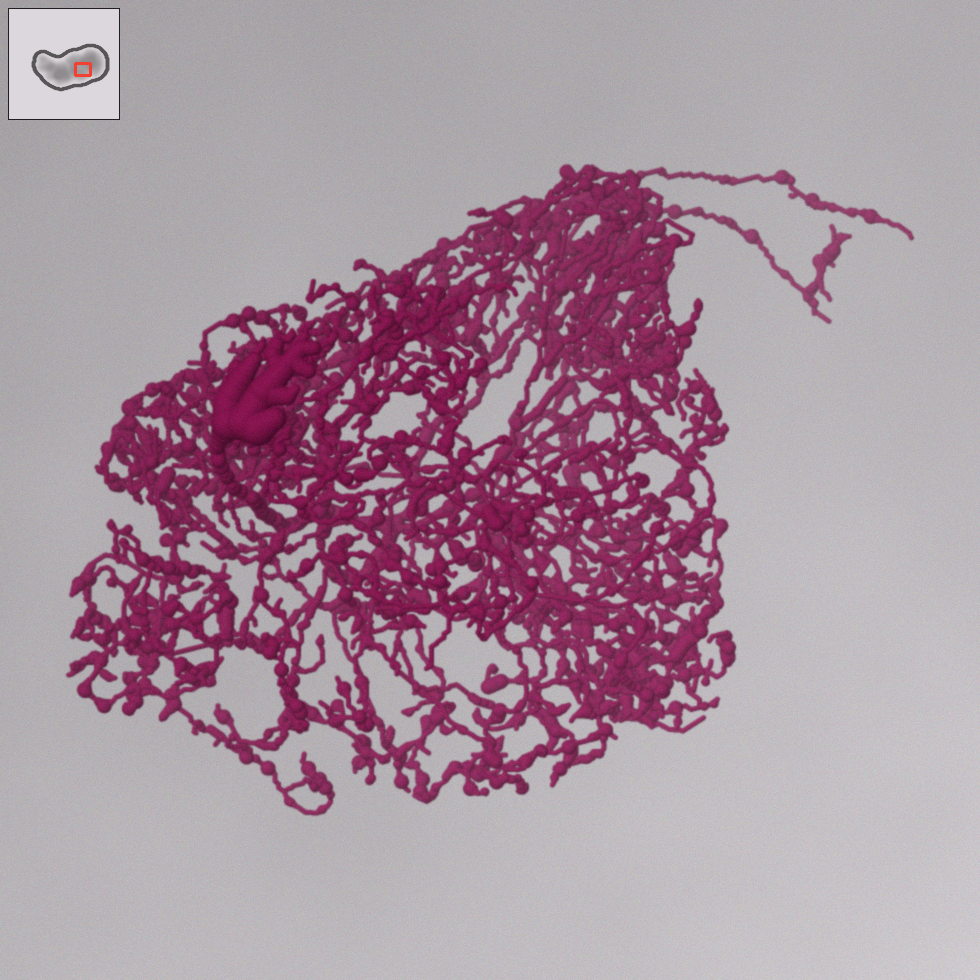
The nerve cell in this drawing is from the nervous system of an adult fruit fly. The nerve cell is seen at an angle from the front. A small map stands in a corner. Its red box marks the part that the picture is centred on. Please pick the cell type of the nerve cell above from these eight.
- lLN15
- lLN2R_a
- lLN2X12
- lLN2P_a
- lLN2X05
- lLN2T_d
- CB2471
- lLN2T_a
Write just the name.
lLN2T_d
